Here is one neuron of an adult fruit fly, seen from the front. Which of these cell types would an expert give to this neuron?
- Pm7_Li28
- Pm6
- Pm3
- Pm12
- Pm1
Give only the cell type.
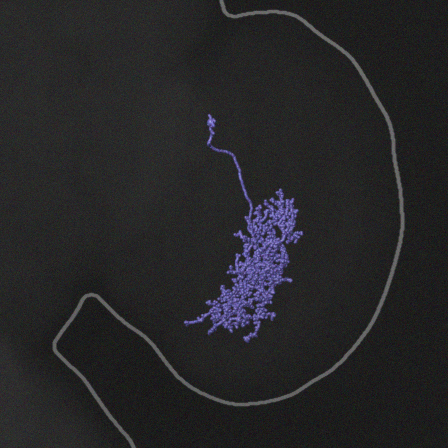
Pm6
